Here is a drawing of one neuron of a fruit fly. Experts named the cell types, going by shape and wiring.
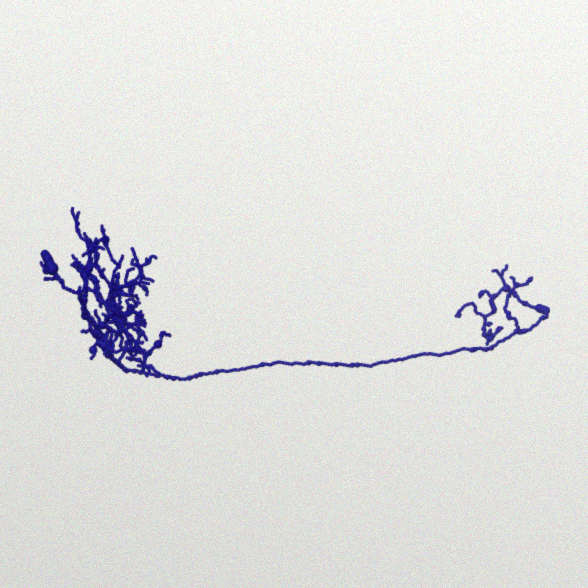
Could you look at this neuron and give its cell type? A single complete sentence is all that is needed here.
The cell type given to this neuron is Tm26.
